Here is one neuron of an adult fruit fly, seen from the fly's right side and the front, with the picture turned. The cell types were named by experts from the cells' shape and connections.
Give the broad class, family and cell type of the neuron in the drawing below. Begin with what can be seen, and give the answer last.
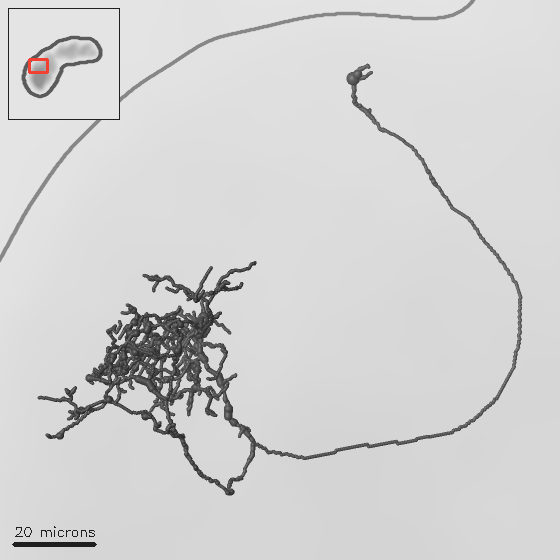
By the scale bar it is about 120 microns wide in this view. The picture shows dozens of branch ends. This is a central-brain intrinsic neuron. Its family is hemilineage LB5. Its cell type is GNG397.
